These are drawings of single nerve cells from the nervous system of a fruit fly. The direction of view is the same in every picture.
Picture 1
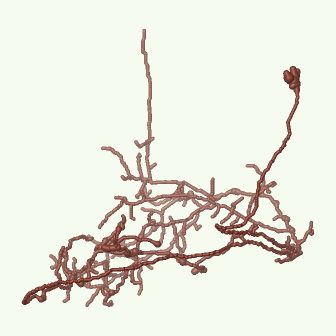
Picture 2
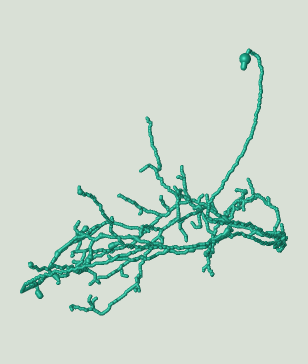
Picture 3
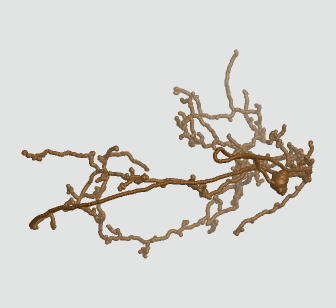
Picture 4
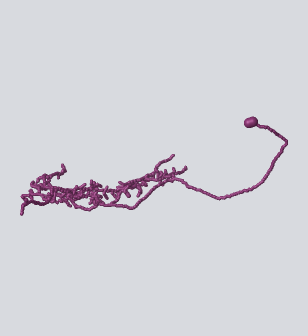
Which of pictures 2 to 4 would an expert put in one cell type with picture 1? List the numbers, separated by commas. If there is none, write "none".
2, 3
